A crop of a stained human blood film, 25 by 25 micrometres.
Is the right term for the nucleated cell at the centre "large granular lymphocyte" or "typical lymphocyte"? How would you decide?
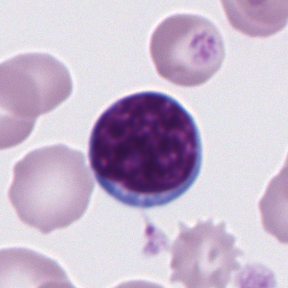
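This is a typical lymphocyte. What decides it is how little cytoplasm there is: only a narrow blue crescent, widest along the lower edge of the cell, while the round nucleus, about 9 micrometres across, fills about 80% of the cell's area.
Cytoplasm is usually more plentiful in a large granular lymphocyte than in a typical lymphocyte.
The nucleus sits off-centre, pushed toward the top of the cell, and its chromatin is dark purple and coarsely clumped. The cell is about 10 micrometres across, about 1.5 times as wide as a red cell that lies whole in view.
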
